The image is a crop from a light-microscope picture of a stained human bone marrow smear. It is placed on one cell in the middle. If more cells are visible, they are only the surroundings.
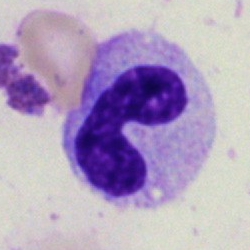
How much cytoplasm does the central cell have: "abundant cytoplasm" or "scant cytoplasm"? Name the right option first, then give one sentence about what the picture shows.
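Abundant cytoplasm. The cytoplasm is abundant and pale lilac.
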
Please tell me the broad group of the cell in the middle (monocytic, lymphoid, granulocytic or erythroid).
granulocytic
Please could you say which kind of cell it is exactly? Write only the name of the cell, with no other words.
band neutrophil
